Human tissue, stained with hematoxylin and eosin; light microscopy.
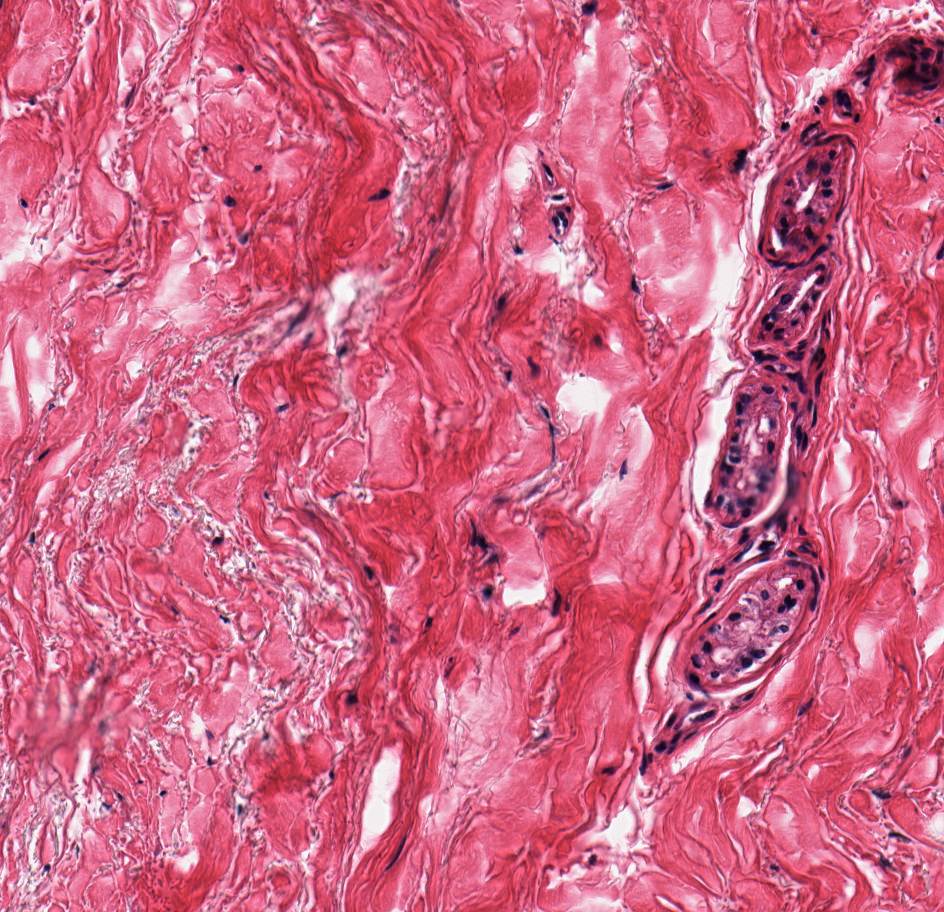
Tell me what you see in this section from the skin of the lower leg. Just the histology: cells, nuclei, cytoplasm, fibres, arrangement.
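Thick collagen bundles, densely eosinophilic, take up most of this, running in wavy, mainly vertical courses. It's sparsely cellular, just scattered small dark spindle-shaped nuclei. Down the right side there's a vertical chain of several small tubular profiles, and their lumens are narrow and slit-like.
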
